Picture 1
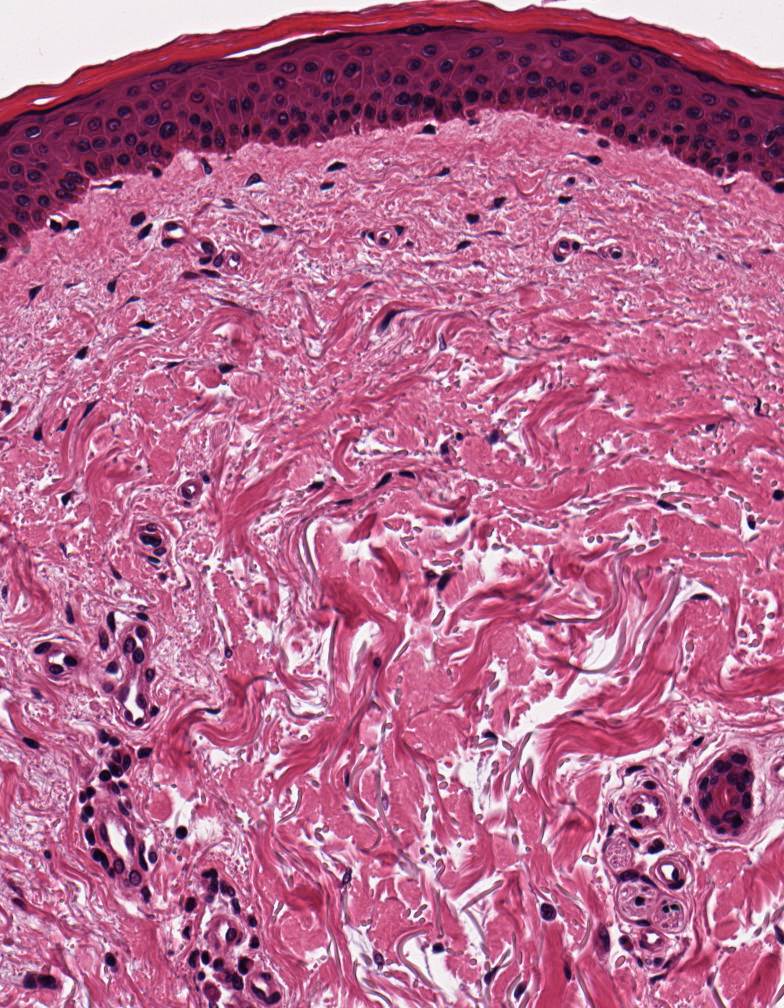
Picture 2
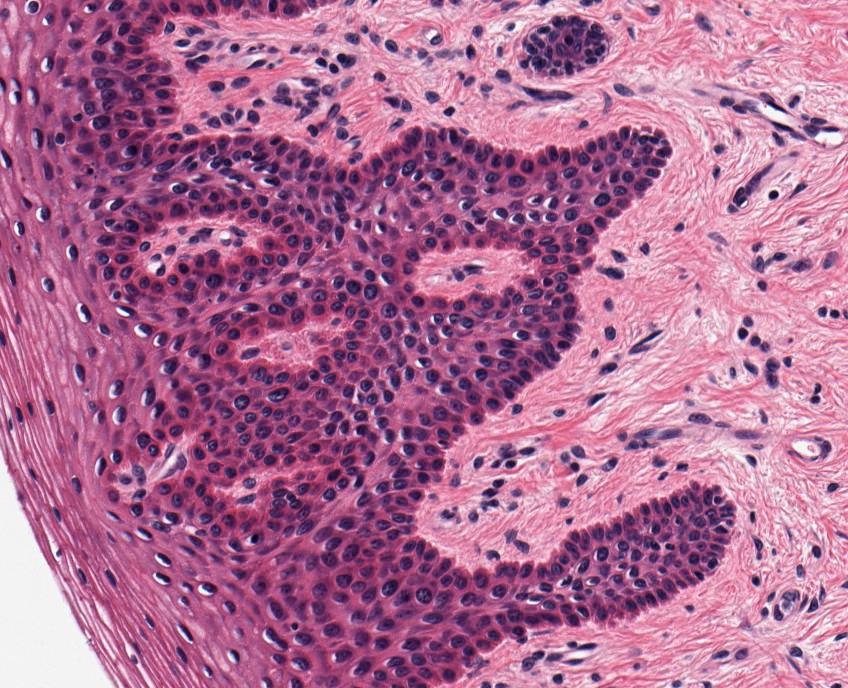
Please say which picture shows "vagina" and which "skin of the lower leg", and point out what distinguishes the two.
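What you see in picture 1 is skin of the lower leg, and in picture 2, vagina. In picture 1, stratified squamous epithelium forms a thin band across the top over fibrous stroma. It is capped by a thin, compact, bright red keratin layer and meets the stroma along a flat junction without rete ridges. In the vagina, the epithelium is a curved band down the left edge. Its outermost flattened cells are still nucleated and free of any anucleate keratin layer. Broad, irregular tongues of darkly staining epithelium push rightward from it into the stroma. Their cells are crowded, with scant cytoplasm and dark nuclei, and the nuclei line up side by side along the tongue edges.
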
